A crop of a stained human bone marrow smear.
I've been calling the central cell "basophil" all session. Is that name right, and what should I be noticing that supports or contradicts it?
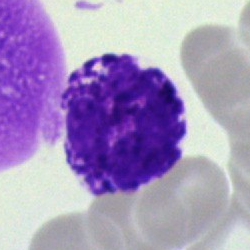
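The cell is round, and granules at its rim give the edge a bumpy, knobbly look. Granules also lie over the middle of the cell, so densely that the shape of the nucleus cannot be made out. Just to the left lies a larger, paler purple cell, partly cut off by the frame.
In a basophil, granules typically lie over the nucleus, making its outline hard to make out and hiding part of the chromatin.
The hidden nuclear shape here agrees with that.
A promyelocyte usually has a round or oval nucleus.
Here the nucleus is hidden, so no round or oval nucleus can be seen to support promyelocyte. The cell is a basophil.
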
